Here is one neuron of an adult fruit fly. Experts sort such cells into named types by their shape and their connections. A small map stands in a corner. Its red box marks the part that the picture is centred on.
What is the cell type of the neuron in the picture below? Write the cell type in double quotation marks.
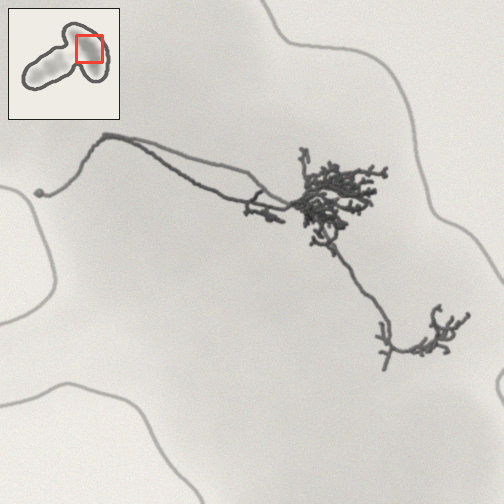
"SMP568_c"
